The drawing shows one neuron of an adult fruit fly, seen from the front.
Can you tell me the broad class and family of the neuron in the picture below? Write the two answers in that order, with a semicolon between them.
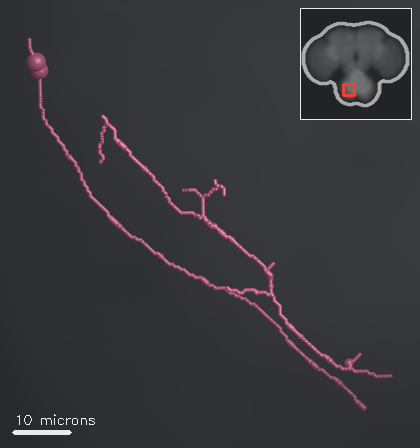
nerve-cord intrinsic neuron; hemilineage 09B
